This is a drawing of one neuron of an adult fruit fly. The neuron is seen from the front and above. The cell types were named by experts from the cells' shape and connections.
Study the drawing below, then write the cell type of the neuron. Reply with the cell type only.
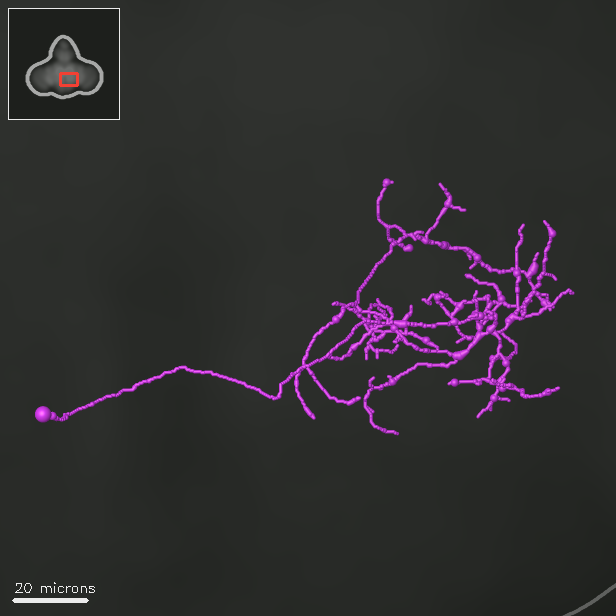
IN14A036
